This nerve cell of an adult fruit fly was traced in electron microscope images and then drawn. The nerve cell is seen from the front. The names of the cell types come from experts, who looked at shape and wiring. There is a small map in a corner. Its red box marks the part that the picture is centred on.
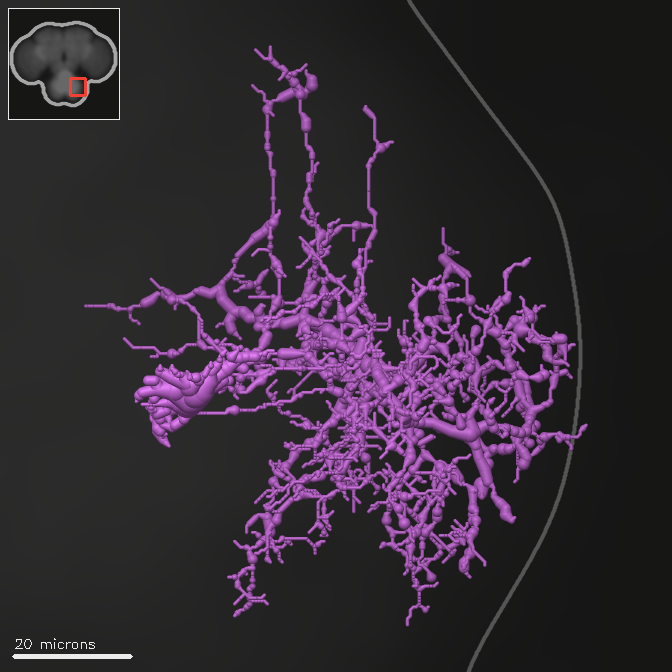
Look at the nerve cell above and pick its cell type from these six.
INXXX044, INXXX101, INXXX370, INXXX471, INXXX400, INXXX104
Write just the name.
INXXX471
